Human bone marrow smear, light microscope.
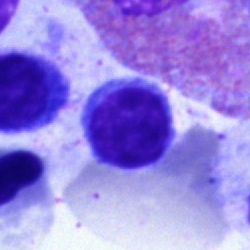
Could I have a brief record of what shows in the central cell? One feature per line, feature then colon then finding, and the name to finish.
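Outline: round, smooth
Nucleus: fills nearly whole cell
Cytoplasm: thin rim, widest upper left
Chromatin: dense, dark purple
Cell: lymphocyte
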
